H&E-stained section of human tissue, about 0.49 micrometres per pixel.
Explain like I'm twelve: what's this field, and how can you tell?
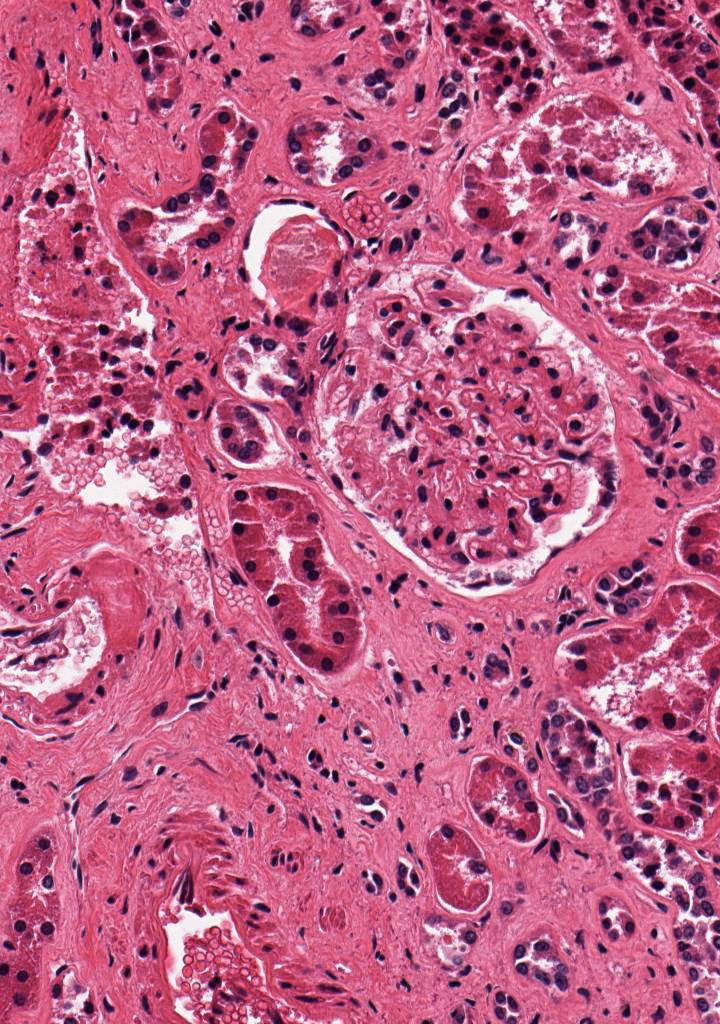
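You are looking mainly at the cortical labyrinth of the kidney. Find the single glomerulus just right of centre, with tubules around it cut in cross and oblique section. Many are lined by cuboidal cells with pink granular cytoplasm and round dark nuclei. Between them, dense pink fibrous tissue with scattered spindle-shaped nuclei widens the interstitium.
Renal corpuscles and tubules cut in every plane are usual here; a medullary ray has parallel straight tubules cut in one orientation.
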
